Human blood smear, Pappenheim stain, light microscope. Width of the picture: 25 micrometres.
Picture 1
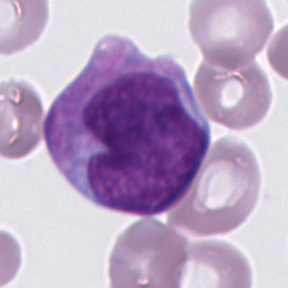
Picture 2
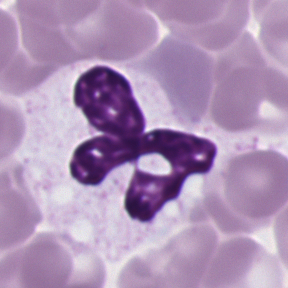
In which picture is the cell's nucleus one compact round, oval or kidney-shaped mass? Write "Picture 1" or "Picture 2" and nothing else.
Picture 1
